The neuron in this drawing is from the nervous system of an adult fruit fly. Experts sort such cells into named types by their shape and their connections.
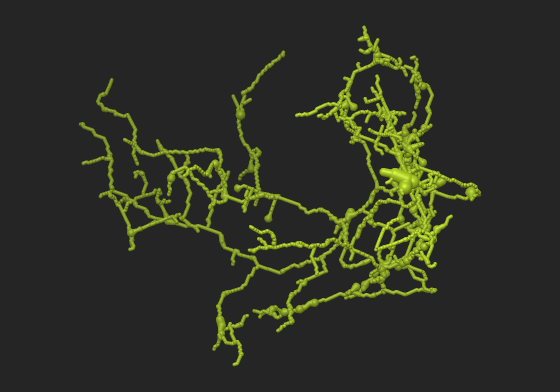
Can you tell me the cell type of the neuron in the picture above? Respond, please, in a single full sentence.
Regarding its cell type, the neuron is SLP118.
